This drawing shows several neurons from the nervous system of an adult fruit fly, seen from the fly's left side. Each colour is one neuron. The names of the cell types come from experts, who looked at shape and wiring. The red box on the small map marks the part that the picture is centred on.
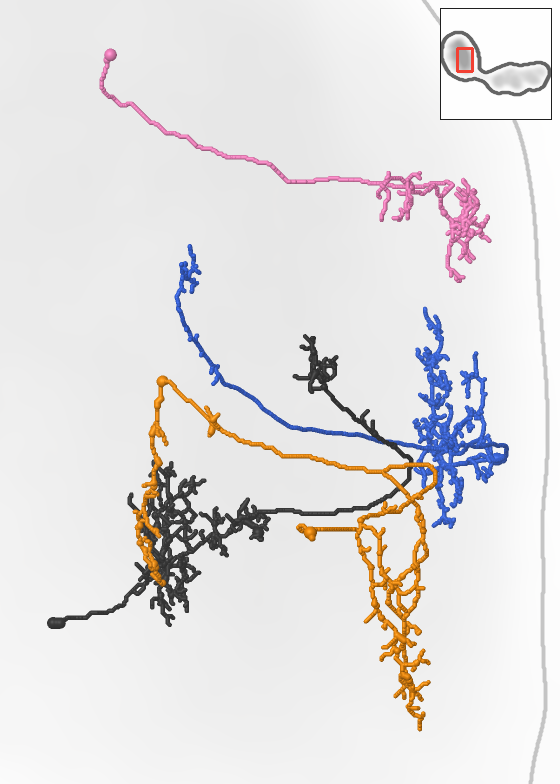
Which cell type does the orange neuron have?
TmY9a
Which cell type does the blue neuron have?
TmY10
